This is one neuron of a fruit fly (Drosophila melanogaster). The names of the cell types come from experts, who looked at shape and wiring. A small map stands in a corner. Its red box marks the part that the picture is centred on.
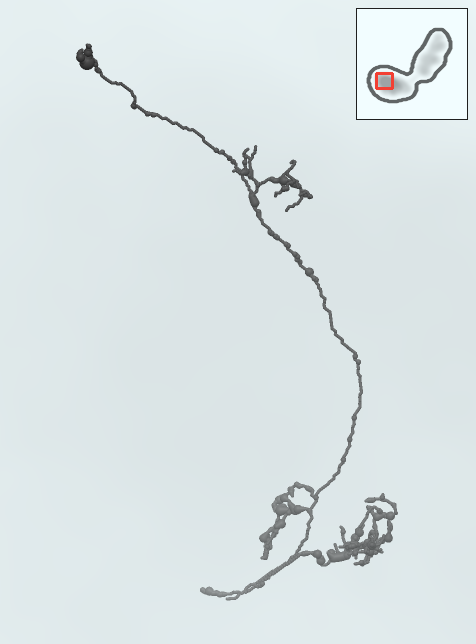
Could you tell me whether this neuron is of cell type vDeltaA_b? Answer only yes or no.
no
